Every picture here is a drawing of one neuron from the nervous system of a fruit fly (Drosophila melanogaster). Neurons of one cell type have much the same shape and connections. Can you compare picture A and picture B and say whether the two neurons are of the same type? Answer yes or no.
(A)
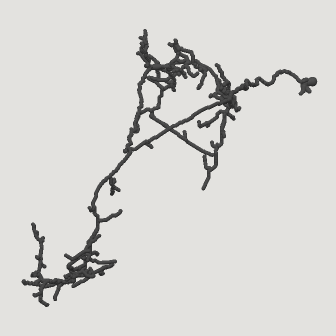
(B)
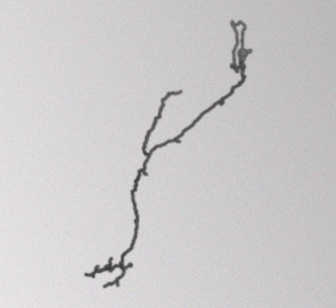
yes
